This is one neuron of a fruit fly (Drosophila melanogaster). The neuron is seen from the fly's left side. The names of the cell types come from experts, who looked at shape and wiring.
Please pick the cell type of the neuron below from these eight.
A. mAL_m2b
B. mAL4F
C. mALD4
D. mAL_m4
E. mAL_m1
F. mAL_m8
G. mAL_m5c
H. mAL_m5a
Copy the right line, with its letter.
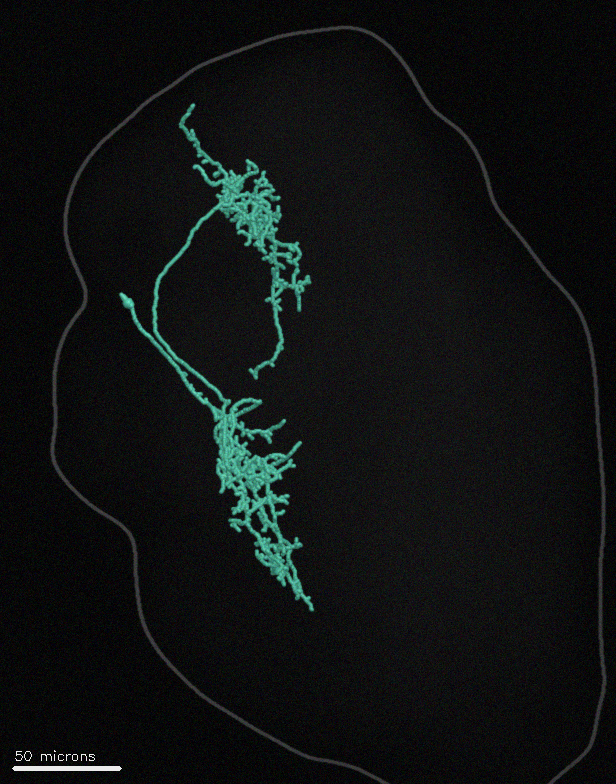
G. mAL_m5c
